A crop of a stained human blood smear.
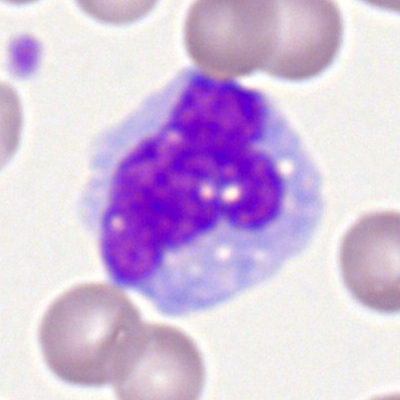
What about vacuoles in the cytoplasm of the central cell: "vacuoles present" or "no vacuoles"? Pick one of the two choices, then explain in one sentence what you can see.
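Vacuoles present. Several small, clear round vacuoles are scattered over the cell.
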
